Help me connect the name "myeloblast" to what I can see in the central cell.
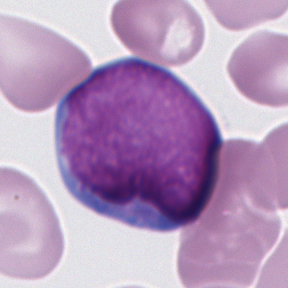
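In this myeloblast the nucleus fills most of the cell and leaves only a narrow rim of cytoplasm.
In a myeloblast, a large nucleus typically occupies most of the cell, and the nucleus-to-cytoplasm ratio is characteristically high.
Both fit what is shown.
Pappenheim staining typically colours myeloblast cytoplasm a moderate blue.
Here the cytoplasm is stained blue, in keeping with that.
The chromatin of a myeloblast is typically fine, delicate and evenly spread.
In this cell it is finely granular and evenly spread, without coarse dark clumps, which also fits. The rim of cytoplasm is widest along the lower edge of the cell. None of these features goes against the name.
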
